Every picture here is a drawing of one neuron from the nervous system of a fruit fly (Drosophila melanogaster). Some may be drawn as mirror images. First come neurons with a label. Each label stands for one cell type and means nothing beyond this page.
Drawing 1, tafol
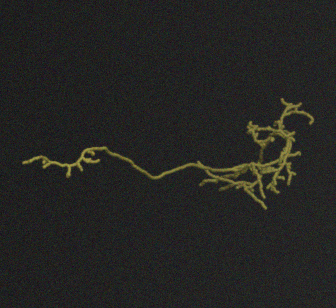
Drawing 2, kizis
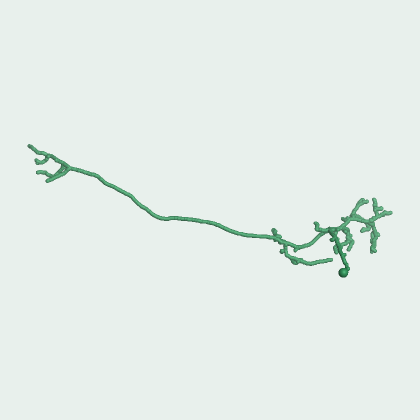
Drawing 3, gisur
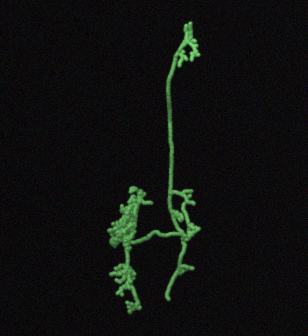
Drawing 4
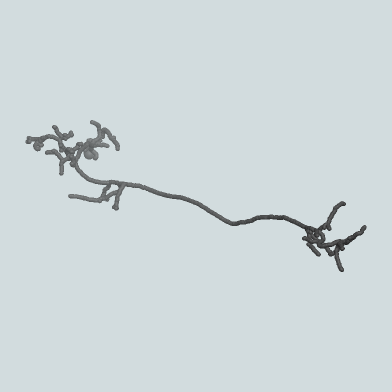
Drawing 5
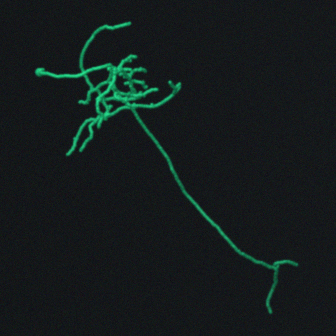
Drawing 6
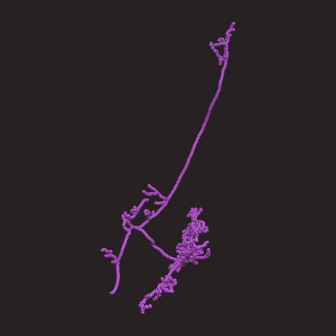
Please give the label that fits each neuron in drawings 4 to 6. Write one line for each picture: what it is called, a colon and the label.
4: kizis
5: tafol
6: gisur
